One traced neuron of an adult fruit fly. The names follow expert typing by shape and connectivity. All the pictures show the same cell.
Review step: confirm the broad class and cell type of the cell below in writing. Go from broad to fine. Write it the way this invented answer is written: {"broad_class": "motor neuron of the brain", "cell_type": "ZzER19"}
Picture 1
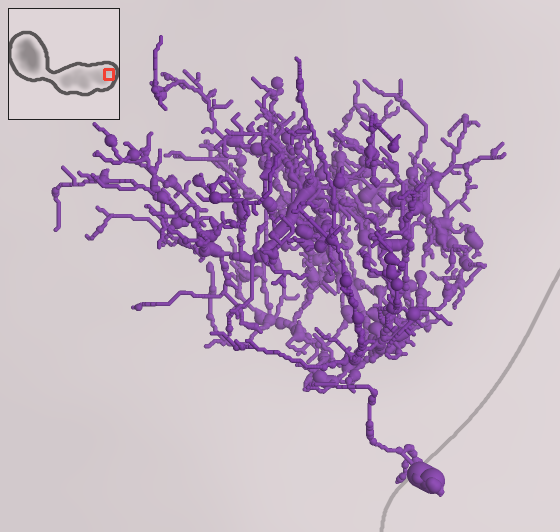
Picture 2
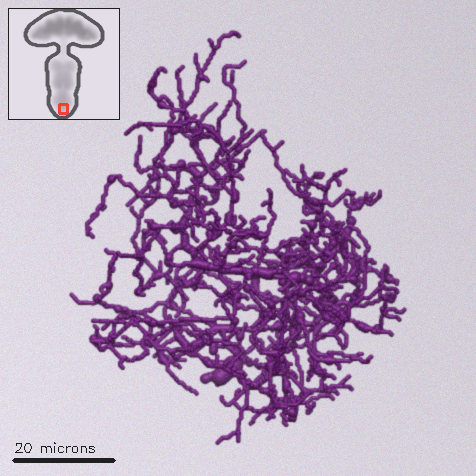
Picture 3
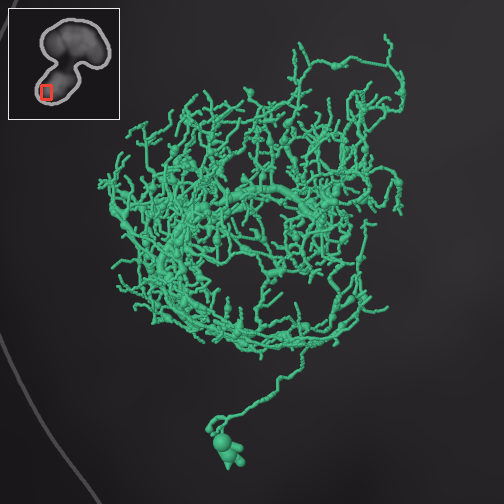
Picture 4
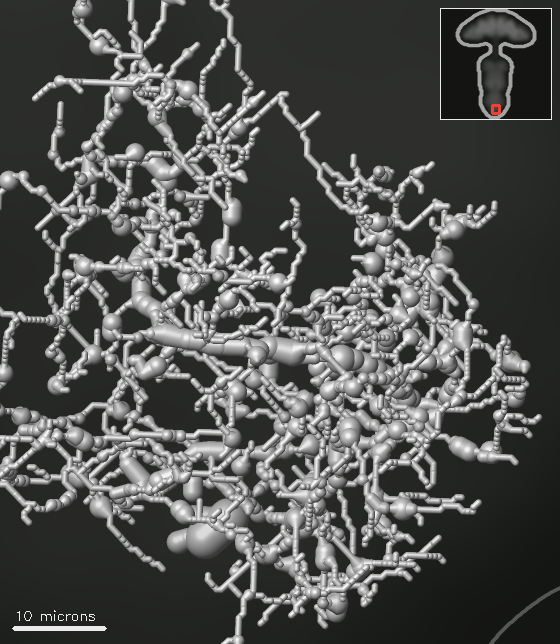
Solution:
{"broad_class": "nerve-cord intrinsic neuron", "cell_type": "INXXX243"}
